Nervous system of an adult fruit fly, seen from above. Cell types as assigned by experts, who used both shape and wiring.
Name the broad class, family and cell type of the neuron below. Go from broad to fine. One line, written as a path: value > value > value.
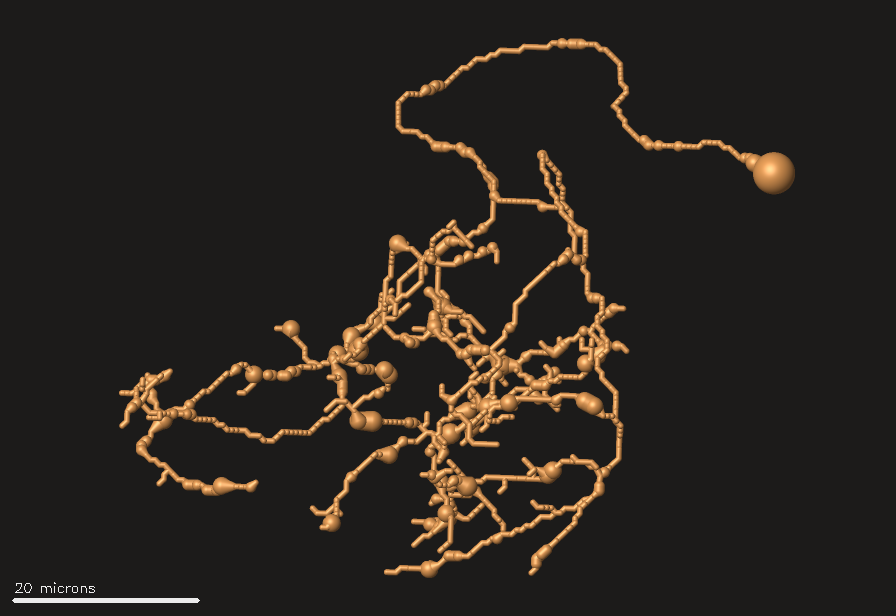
central-brain intrinsic neuron > hemilineage LHl1 > LHAV4a6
